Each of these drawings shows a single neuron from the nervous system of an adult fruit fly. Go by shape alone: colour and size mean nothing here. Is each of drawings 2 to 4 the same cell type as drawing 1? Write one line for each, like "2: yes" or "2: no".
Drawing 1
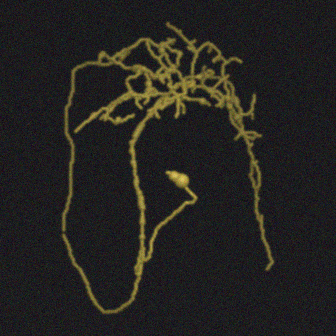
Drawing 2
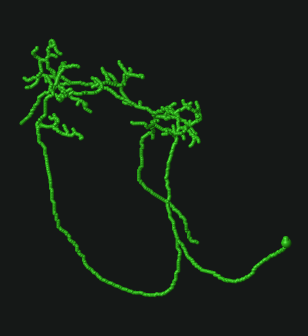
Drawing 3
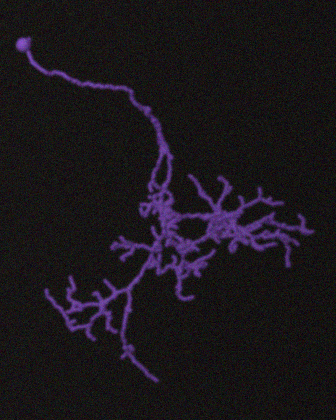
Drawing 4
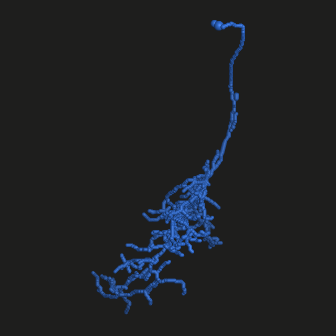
2: yes
3: no
4: no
